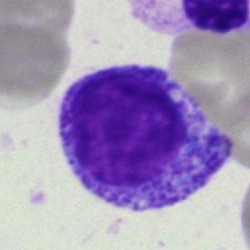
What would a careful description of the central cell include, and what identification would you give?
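The nucleus is set off-centre towards the upper left of the cell. Its chromatin is finely granular, without large dark clumps. A bluish crescent of cytoplasm, widest on the lower right, holds many purple granules. The cell is a myelocyte.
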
